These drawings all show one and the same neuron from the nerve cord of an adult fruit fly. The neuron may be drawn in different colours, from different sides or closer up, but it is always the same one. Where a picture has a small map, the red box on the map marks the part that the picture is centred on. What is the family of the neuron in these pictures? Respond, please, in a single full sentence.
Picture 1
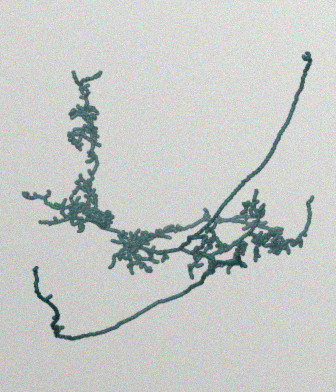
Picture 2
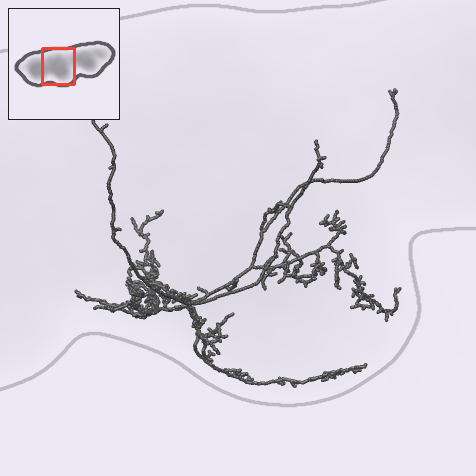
In family hemilineage 23B, this neuron is included.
